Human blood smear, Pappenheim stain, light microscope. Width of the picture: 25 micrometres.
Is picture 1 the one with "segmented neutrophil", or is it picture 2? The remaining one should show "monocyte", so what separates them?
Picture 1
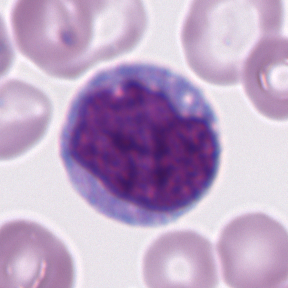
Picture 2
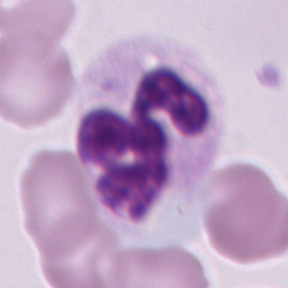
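Picture 1 shows a monocyte, and picture 2 shows a segmented neutrophil. The monocyte in picture 1 is about 14 micrometres across, with a round, smooth outline and no projections standing out from its surface.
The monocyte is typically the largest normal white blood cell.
Its nucleus, about 13 by 10 micrometres and filling about 70% of the cell's area, has an irregular, folded outline with a notch at its top.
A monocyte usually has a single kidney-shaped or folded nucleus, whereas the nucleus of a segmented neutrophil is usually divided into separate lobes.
The monocyte's chromatin is dark purple and clumped, with paler gaps between the clumps, and a small clear spot lies in the cytoplasm beside the upper right edge of the nucleus. The segmented neutrophil in picture 2 has a roughly round, smooth outline, with red cells lying close against it on its left, lower and right sides. Its chromatin is dark purple and coarsely clumped. Its cytoplasm is a pale pinkish-lilac colour and holds fine, faint lilac granules.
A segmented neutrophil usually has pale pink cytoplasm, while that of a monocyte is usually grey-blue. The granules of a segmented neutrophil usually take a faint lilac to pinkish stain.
Neither cell shows a nucleolus.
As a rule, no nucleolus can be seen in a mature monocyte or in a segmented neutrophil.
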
